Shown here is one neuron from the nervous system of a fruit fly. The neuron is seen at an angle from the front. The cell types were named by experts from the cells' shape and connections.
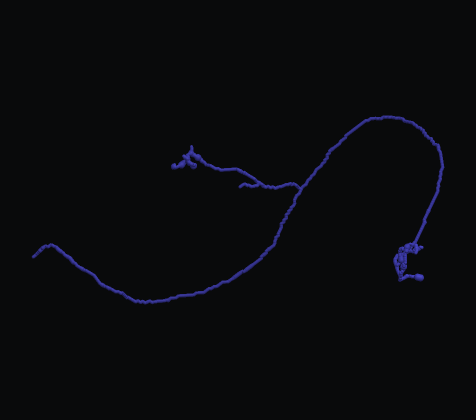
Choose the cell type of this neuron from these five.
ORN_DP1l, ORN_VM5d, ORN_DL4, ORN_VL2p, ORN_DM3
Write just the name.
ORN_VM5d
